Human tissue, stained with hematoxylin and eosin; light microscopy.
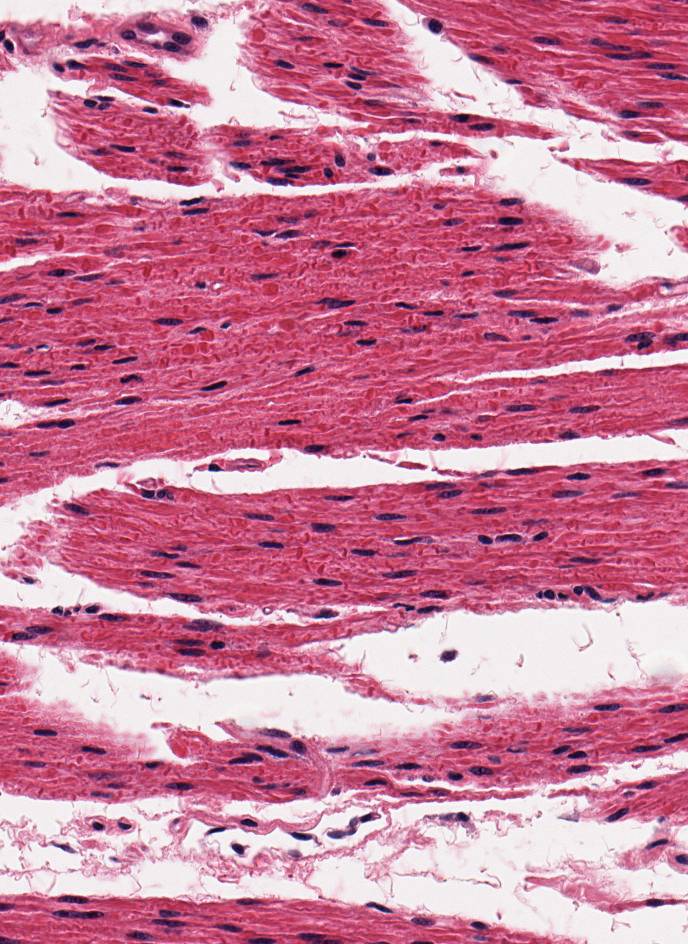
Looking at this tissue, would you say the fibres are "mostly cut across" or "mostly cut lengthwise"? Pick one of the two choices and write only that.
Mostly cut lengthwise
